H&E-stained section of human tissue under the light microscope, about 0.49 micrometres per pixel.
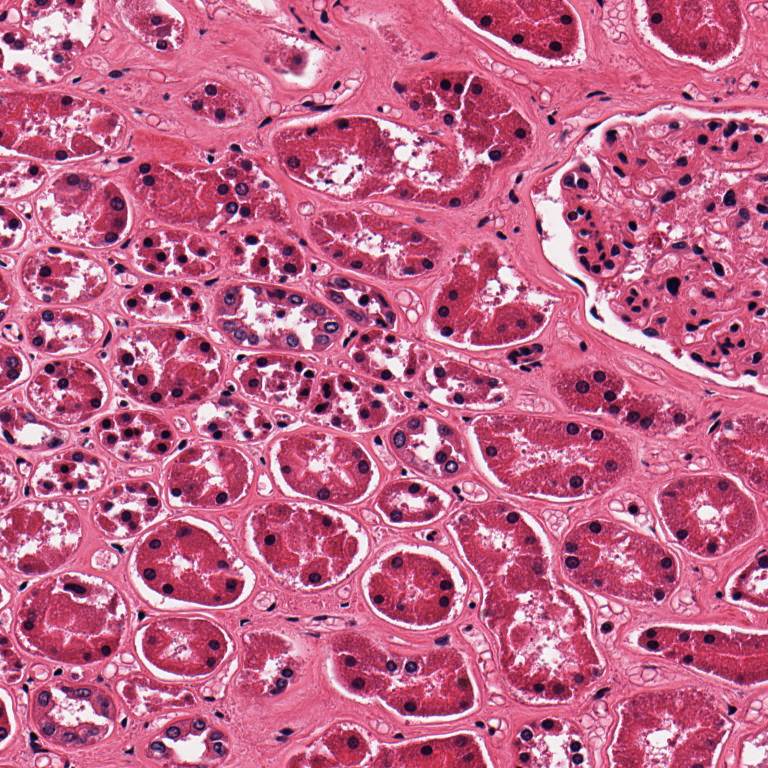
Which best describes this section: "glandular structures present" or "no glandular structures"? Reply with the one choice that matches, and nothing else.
Glandular structures present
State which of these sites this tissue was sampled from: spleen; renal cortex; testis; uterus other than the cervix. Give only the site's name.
renal cortex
